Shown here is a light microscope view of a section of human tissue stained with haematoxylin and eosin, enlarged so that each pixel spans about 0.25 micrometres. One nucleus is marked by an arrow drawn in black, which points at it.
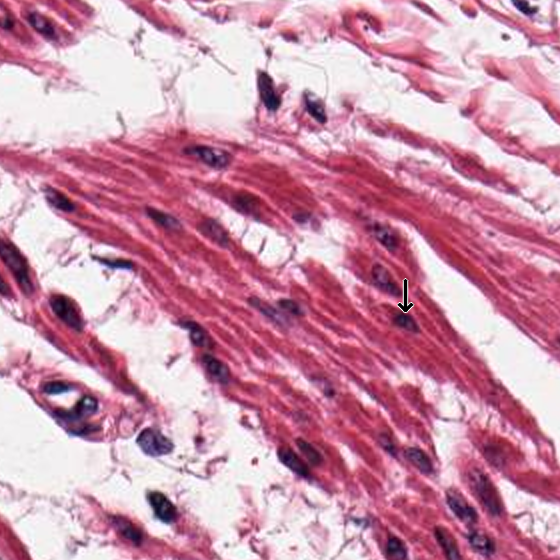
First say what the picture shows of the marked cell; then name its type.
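The nucleus is dark purple and elongated oval with tapered ends, its long axis running in the same direction as the surrounding fibres. The nucleus stains fairly evenly dark throughout, without a clear central spot. The cytoplasm is pink with fine lengthwise streaks and extends as a narrow band beyond both ends of the nucleus, with no sharp border separating it from the neighbouring pink strands. The cell lies among tightly packed, parallel pink strands running diagonally, close to where that bundle borders a pale clear space. It is a smooth muscle cell.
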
